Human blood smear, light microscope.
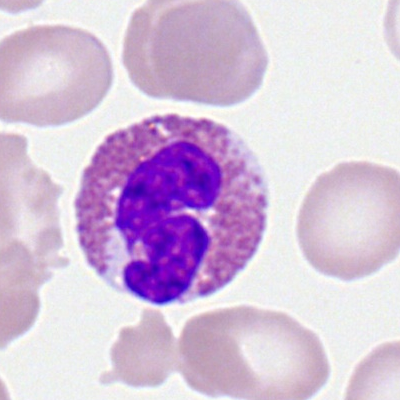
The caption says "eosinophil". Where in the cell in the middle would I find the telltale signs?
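The nucleus has two lobes, one above the other, which fits an eosinophil.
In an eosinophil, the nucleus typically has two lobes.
The chromatin is dark purple and coarsely clumped. The cytoplasmic granules are pinkish-orange, coarse and round, each one distinct from the next.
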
